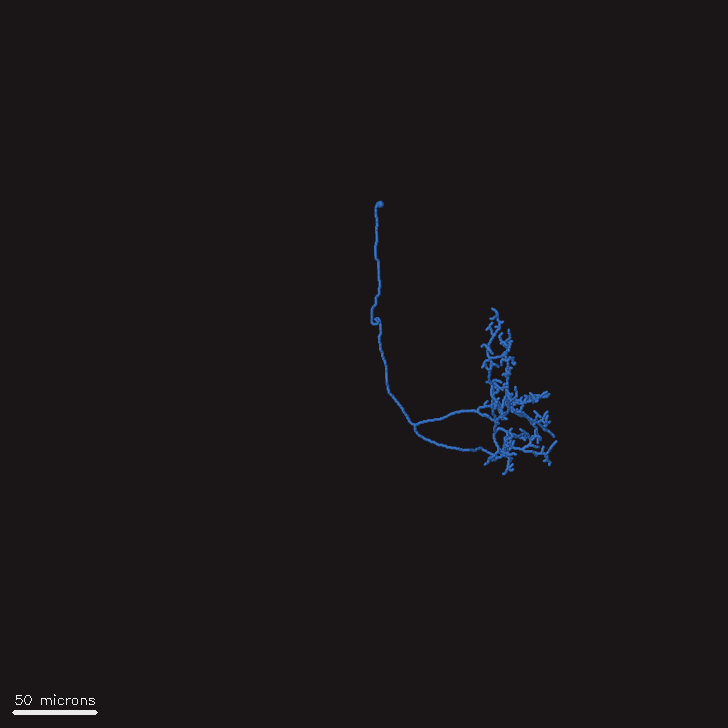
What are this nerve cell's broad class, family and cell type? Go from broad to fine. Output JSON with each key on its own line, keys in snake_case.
{
 "broad_class": "central-brain intrinsic neuron",
 "family": "hemilineage DM1_antero_ventral",
 "cell_type": "WED095"
}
